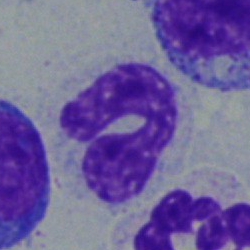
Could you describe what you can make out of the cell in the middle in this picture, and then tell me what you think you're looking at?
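The bend of the nucleus lies on the right, so its U opens to the left. No nucleolus is visible. The cytoplasm is very pale greyish-lilac, not blue. The cell edge is faint and hard to trace against the background. This is a band neutrophil.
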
